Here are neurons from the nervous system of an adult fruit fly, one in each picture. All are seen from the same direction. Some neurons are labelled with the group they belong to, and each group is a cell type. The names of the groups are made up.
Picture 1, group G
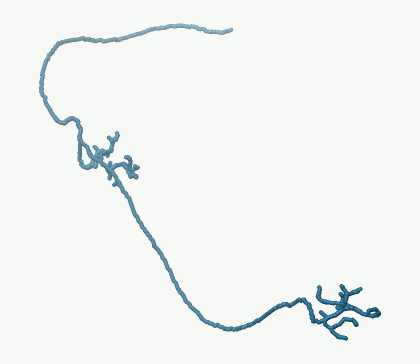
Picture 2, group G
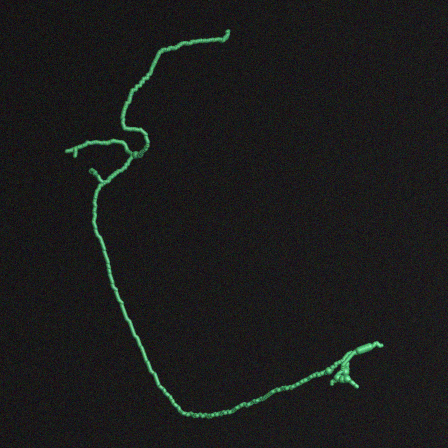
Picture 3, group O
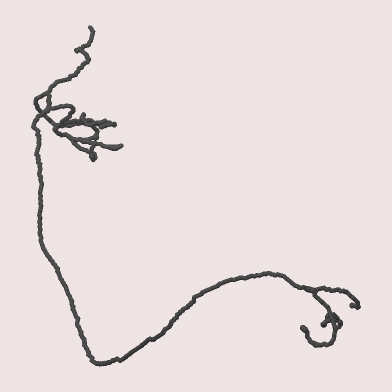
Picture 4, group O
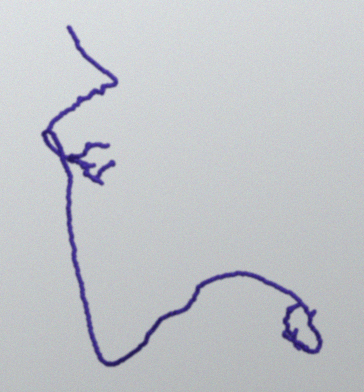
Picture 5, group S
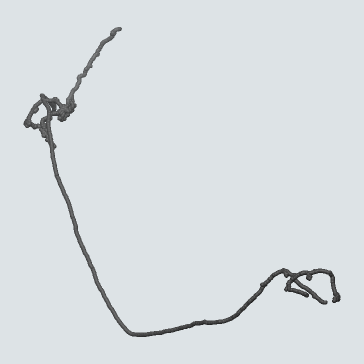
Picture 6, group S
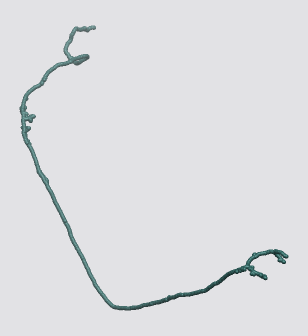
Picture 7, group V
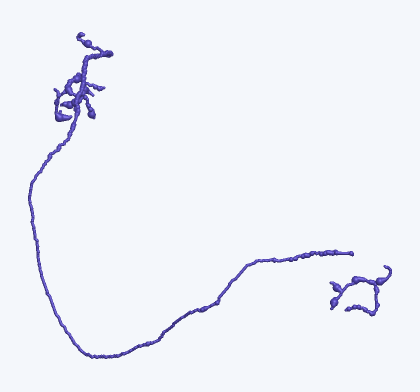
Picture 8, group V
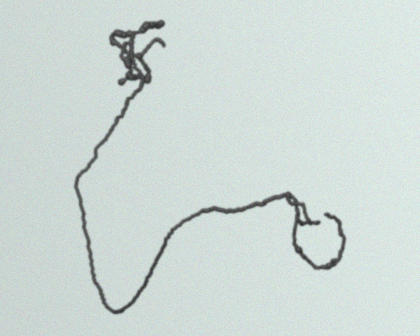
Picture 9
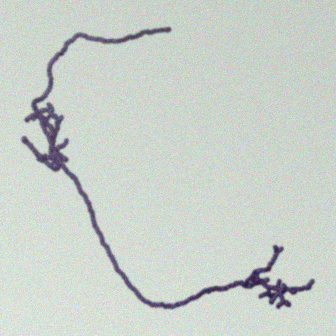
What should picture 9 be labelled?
group G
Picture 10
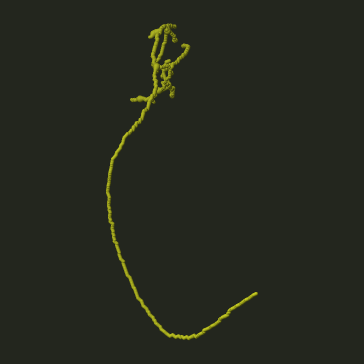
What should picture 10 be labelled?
group V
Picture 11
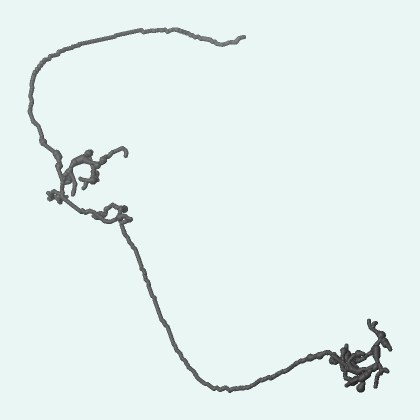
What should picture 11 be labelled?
group G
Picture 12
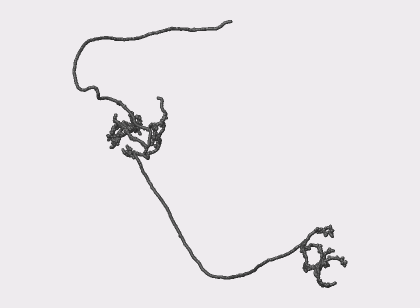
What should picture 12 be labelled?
group G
